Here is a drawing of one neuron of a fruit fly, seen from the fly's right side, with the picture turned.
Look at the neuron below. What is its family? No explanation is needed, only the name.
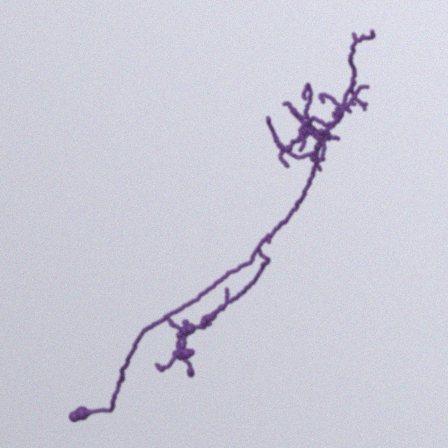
hemilineage 21A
